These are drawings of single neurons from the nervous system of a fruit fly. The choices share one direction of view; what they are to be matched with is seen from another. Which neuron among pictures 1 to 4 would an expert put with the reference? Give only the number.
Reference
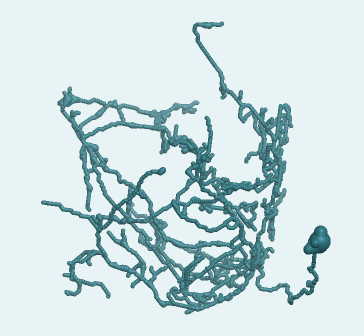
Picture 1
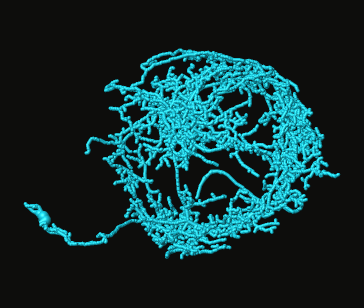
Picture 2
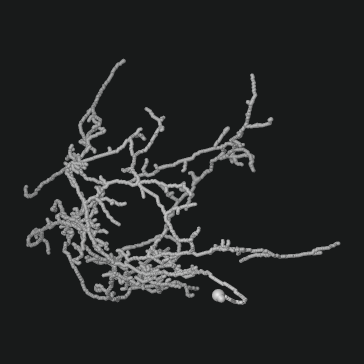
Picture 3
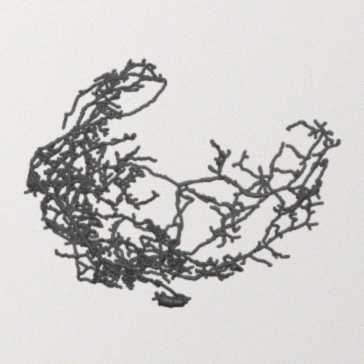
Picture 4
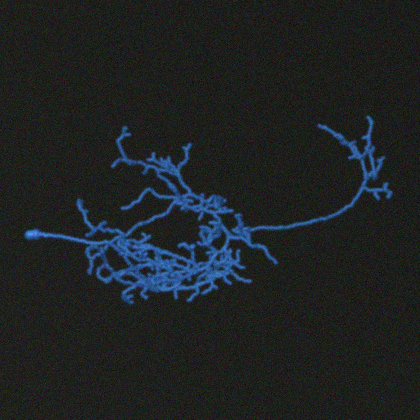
2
